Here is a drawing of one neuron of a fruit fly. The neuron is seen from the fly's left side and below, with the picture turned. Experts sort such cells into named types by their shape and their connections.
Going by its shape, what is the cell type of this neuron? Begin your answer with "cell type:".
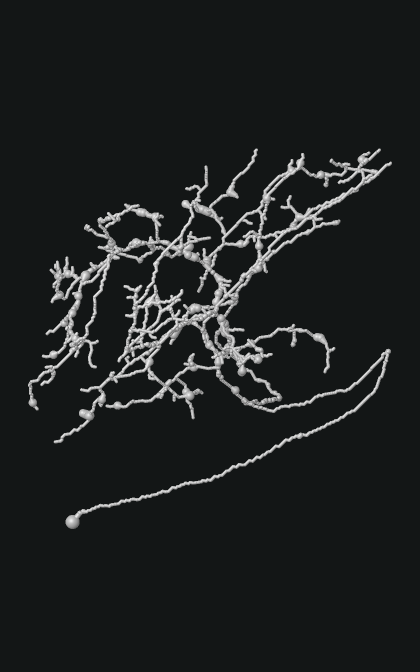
cell type: IN03A088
